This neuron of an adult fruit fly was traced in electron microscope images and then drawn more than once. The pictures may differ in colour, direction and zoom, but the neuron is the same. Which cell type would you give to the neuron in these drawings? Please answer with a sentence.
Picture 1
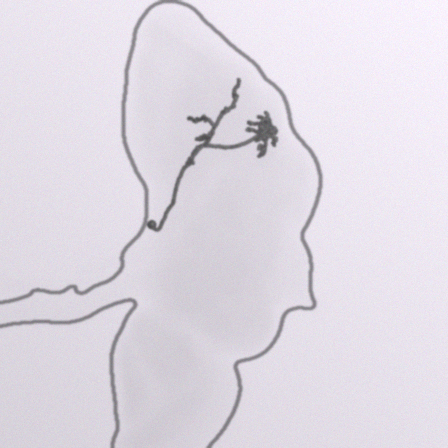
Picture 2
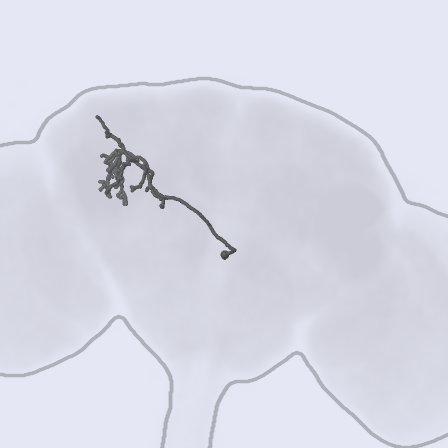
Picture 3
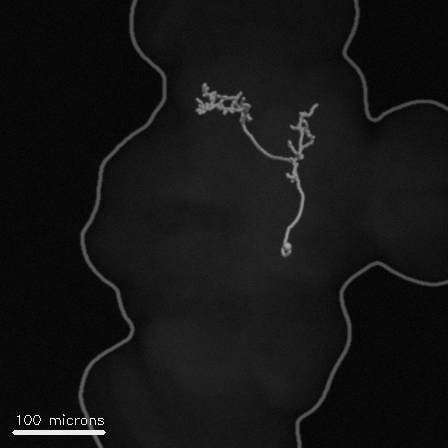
The cell type is CB4054.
